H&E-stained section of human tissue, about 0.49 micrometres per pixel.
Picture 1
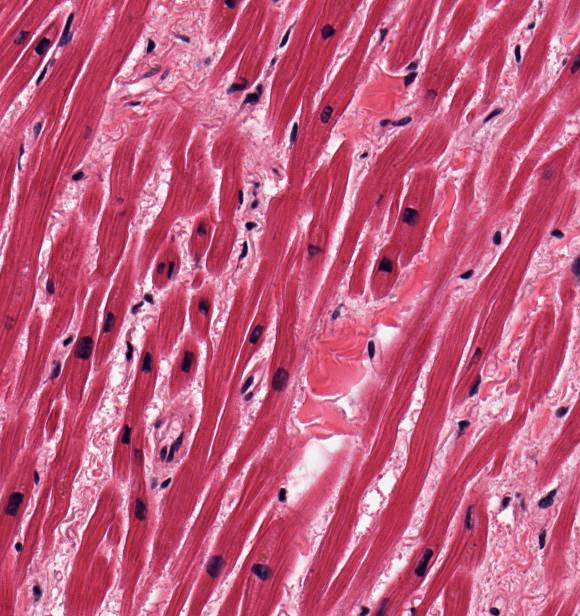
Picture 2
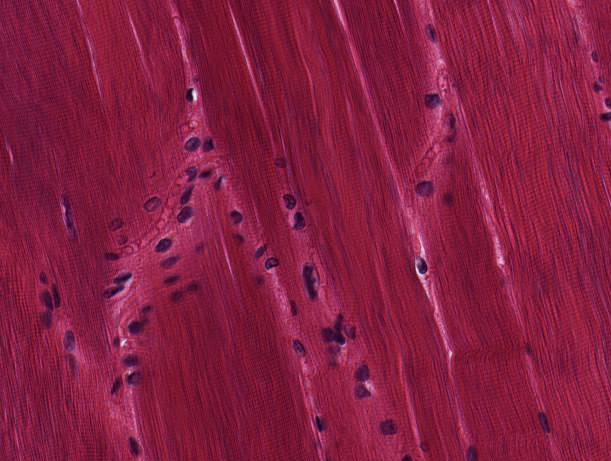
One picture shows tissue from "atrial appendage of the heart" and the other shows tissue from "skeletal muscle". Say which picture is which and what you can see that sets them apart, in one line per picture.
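Picture 1 is from the atrial appendage of the heart. The muscle fibre nuclei lie in the centre of the fibres.
Picture 2 is from the skeletal muscle. The nuclei lie at the edges of the muscle fibres rather than in their centres.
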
